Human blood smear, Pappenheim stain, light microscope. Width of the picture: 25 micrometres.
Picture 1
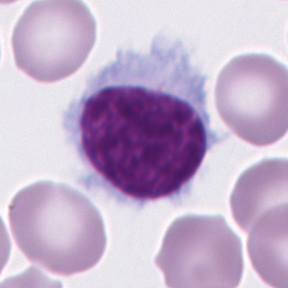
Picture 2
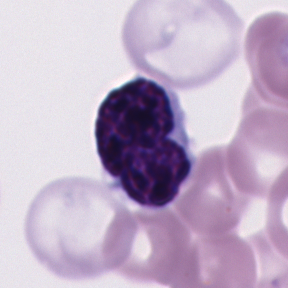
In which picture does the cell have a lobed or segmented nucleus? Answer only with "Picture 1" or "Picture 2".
Picture 2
